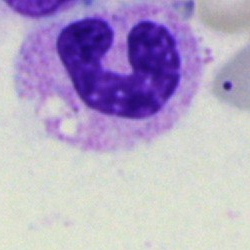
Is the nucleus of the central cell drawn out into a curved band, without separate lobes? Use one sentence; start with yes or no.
Yes, the nucleus has been drawn out into a curved band lacking separate lobes.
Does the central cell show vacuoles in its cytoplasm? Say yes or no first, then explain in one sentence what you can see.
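Yes. A small clear round space lies in the cytoplasm at the lower left of the cell.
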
